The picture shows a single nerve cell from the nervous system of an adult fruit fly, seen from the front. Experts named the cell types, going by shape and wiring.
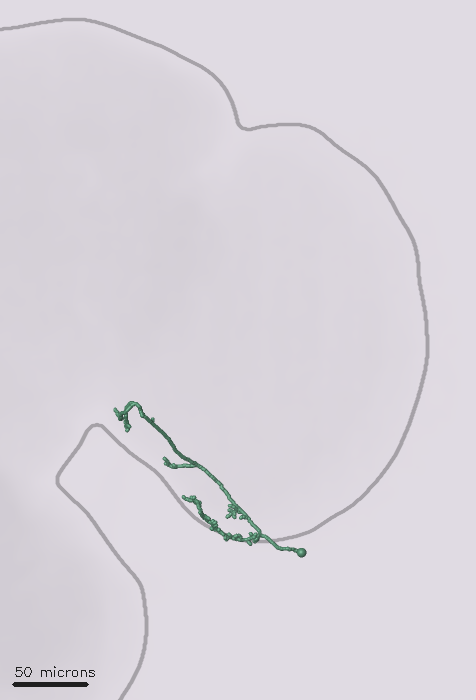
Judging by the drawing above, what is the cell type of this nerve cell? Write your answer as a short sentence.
The cell type is TmY9b.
